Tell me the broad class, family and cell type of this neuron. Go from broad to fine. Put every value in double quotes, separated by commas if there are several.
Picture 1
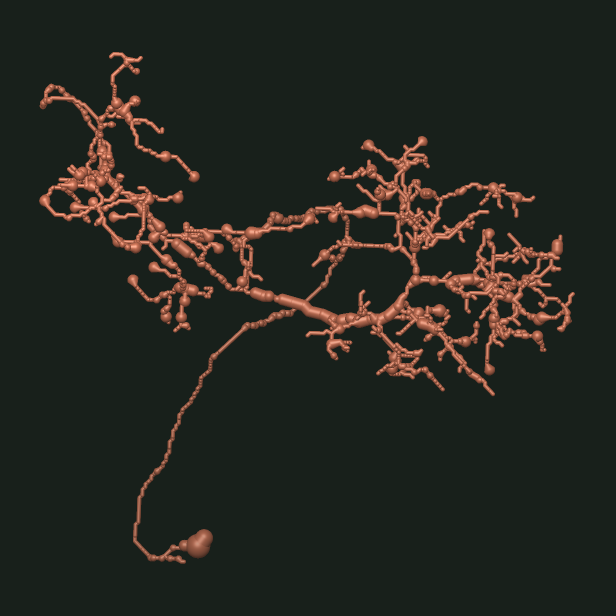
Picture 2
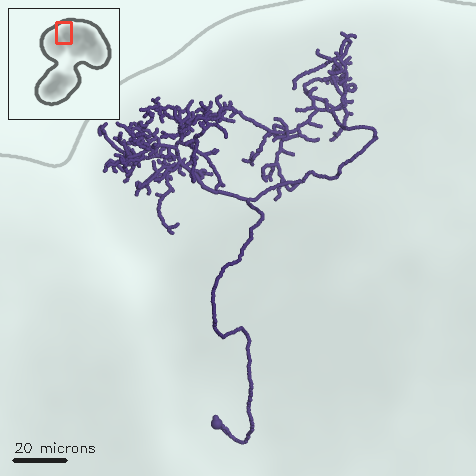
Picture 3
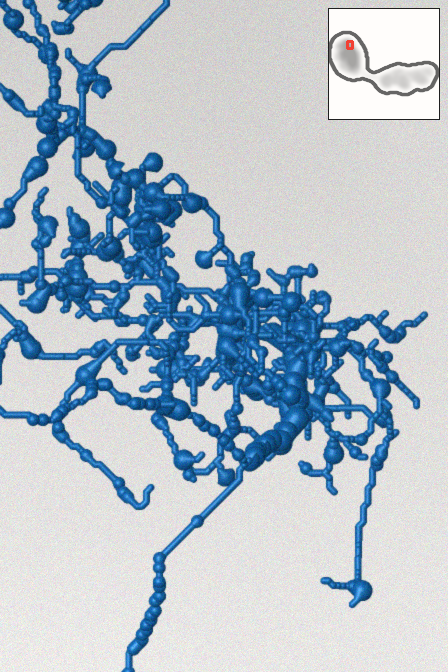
"central-brain intrinsic neuron", "hemilineage VLPl&p1_posterior", "LHPV7a1"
